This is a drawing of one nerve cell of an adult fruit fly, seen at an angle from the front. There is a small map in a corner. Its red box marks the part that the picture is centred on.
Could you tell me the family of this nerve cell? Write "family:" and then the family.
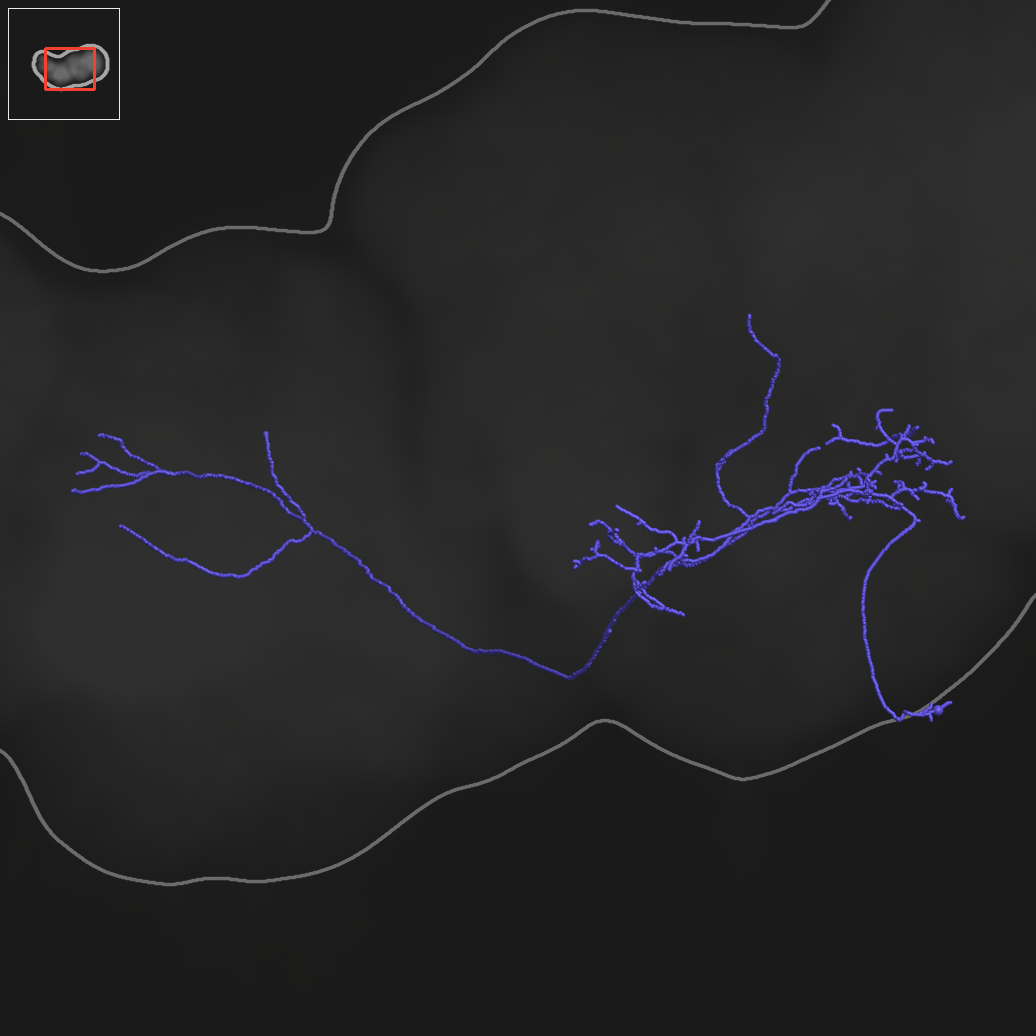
family: hemilineage MX3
